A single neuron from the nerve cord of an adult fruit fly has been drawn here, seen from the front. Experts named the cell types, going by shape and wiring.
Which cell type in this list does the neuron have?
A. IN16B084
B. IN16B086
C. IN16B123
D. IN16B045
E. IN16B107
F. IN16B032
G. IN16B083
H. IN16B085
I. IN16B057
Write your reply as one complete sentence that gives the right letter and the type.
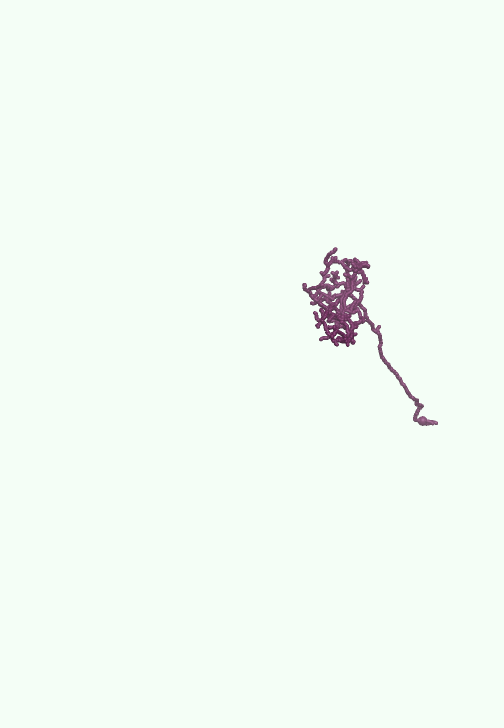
In option E is IN16B107, which is the cell type of the neuron.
